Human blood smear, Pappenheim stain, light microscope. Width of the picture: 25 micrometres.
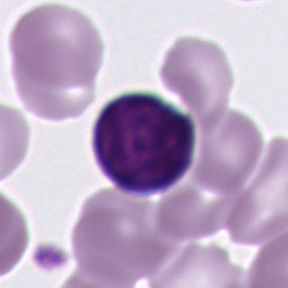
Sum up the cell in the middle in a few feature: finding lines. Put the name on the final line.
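Outline: round and smooth
Cytoplasm: a very thin rim around the nucleus at most
Granules: none visible in the cytoplasm
Surface: no projections
Name: typical lymphocyte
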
